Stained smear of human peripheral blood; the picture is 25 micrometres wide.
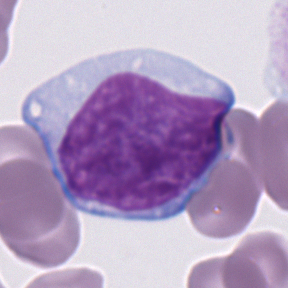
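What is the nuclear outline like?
Irregular, narrowing to a pointed corner on the right.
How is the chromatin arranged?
Patchy and moderately clumped, with paler streaks between darker areas.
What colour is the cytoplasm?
Pale blue, turning deeper blue at the cell margin.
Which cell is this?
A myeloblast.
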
